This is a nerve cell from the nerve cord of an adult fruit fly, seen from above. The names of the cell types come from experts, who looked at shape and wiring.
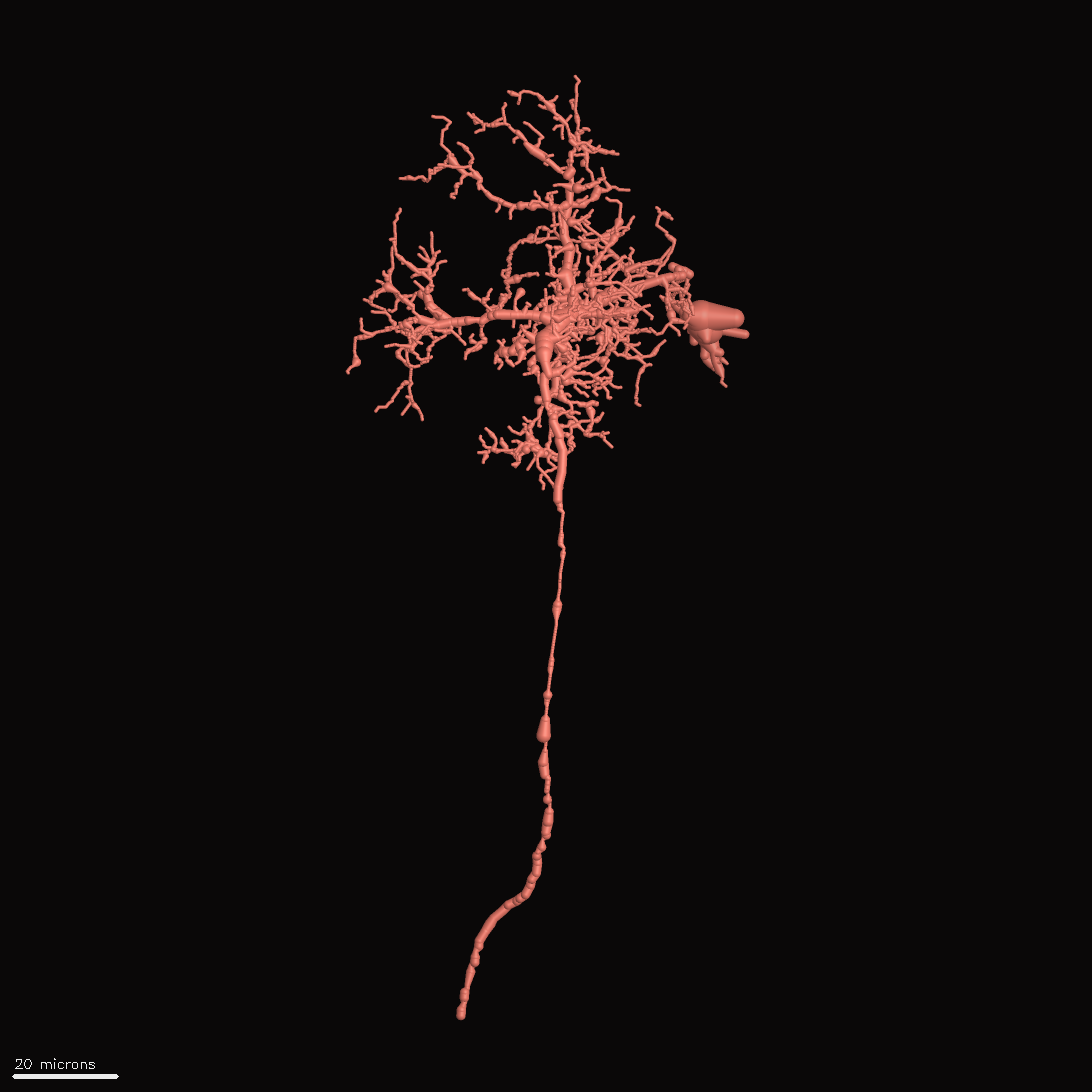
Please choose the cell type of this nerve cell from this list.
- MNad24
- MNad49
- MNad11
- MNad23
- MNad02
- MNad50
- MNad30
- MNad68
MNad02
